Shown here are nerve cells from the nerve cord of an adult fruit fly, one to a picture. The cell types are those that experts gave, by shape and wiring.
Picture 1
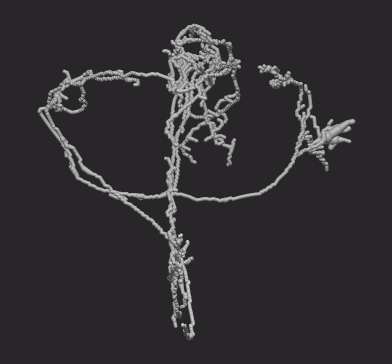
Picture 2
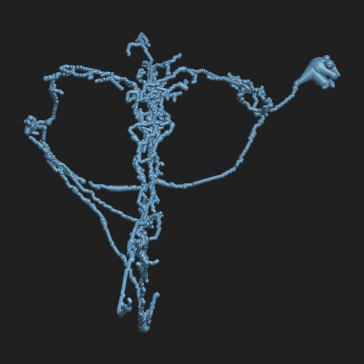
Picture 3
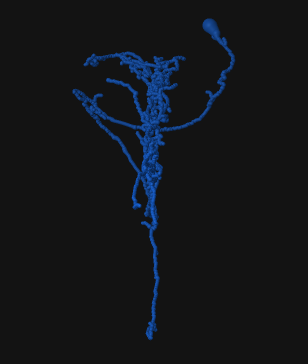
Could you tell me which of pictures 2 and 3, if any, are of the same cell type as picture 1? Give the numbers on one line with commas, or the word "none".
2, 3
